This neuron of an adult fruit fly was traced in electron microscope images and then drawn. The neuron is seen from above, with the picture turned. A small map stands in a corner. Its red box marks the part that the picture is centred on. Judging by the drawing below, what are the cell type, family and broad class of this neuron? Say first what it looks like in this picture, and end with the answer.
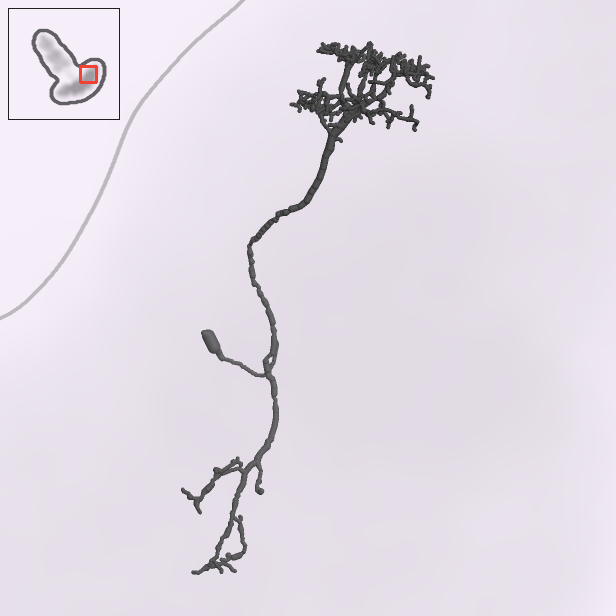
It lies in the brain. The picture shows dozens of branch ends. It is of cell type LC4. The family is LC. Its broad class is visual projection neuron.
